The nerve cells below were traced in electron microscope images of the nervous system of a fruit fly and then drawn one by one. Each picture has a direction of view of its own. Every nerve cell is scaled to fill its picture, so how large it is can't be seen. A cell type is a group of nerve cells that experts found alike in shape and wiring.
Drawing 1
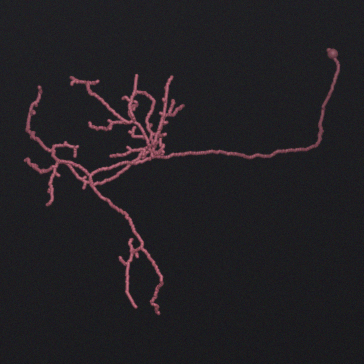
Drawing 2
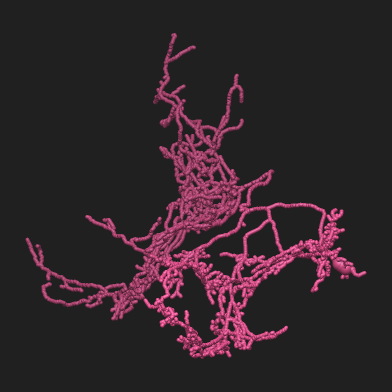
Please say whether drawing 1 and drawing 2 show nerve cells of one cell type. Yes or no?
no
